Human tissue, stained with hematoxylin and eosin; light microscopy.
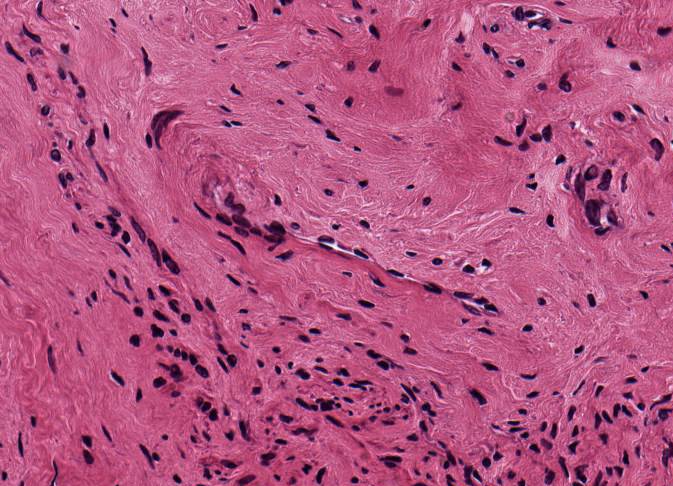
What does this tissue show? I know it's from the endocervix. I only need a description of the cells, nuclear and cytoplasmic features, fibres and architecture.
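First, stroma: dense, pink, collagenous throughout, no epithelium. Second, collagen bundles: wavy, interlacing in swirls, not running one way. Third, nuclei: more crowded lower left and lower middle than above. Fourth, scattered stromal cells: small, dark, spindle to oval nuclei, little visible cytoplasm.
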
